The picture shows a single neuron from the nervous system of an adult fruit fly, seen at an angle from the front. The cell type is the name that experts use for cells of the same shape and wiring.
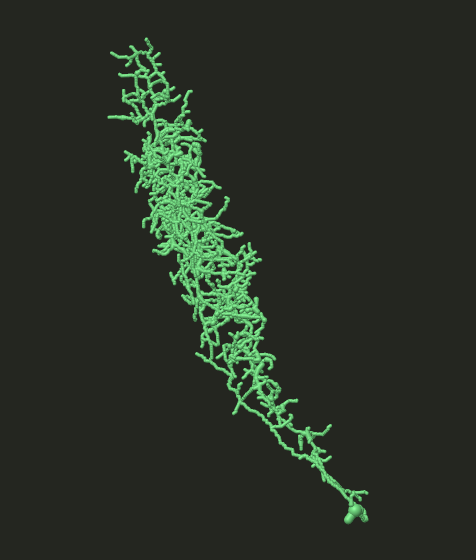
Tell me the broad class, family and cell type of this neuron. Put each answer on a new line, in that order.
optic-lobe intrinsic neuron
Pm
Pm8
